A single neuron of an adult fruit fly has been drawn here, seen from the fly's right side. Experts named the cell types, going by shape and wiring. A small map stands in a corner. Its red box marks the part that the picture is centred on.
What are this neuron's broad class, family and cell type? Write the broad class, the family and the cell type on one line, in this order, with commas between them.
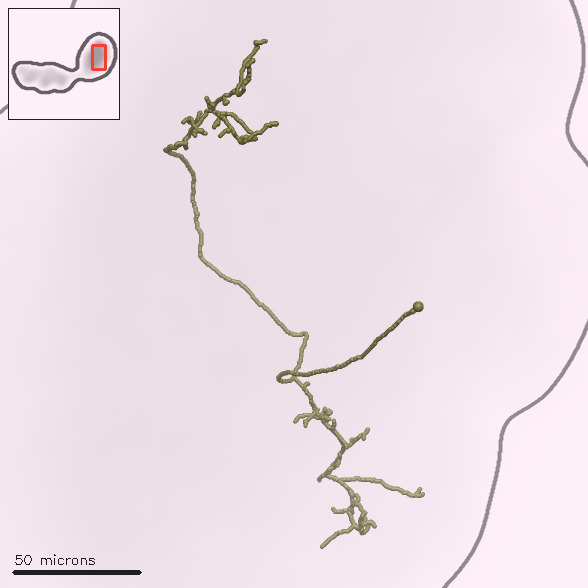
central-brain intrinsic neuron, hemilineage VESa2, AVLP463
